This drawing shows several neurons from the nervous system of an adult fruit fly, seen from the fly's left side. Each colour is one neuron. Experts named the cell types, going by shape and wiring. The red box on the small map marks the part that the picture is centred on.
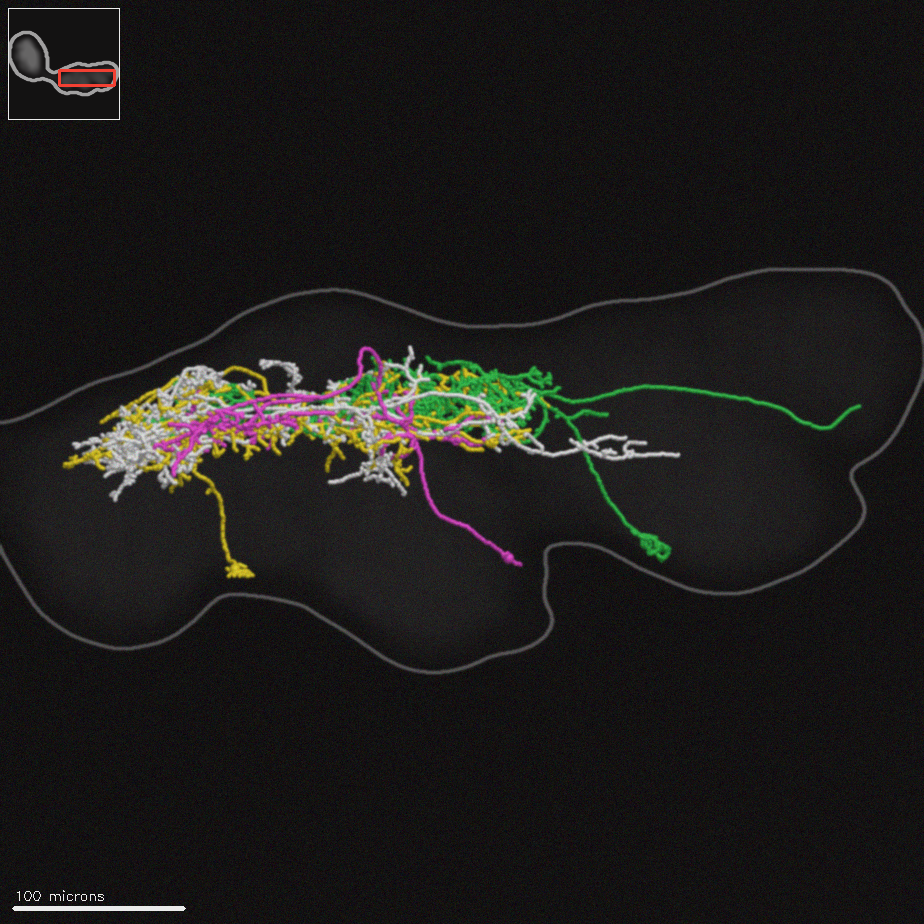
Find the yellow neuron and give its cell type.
IN12A008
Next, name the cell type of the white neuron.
IN11B002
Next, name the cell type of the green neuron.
MNhm43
